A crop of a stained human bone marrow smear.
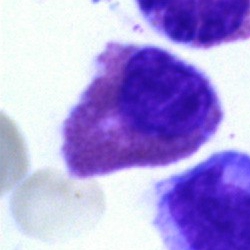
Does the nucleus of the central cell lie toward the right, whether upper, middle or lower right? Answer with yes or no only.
Yes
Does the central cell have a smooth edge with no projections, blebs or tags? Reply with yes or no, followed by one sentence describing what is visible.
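No. The cell outline is irregular, with a ragged edge along the upper left.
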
